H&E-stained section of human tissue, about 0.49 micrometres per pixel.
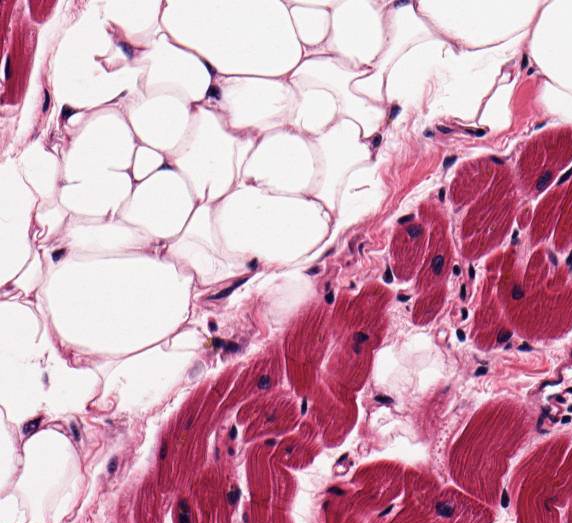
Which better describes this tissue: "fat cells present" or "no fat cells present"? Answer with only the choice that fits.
Fat cells present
